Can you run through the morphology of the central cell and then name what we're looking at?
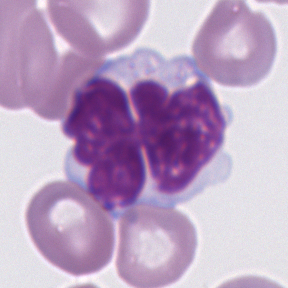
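First, the nucleus: split by a narrow vertical cleft into two roughly equal halves, it fills most of the cell. Next, the chromatin: dark purple, coarse, with small paler patches. Last, the cytoplasm: a thin rim, widest above the nucleus. Name: large granular lymphocyte.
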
